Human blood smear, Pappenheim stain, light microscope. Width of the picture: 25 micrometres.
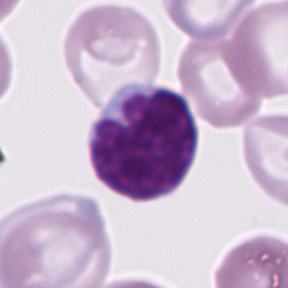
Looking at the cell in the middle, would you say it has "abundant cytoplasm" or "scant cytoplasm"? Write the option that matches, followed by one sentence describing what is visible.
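Scant cytoplasm. The cytoplasm is a thin rim, widest at the upper left.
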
